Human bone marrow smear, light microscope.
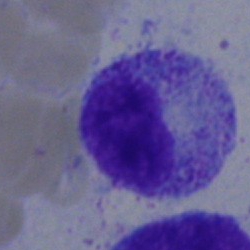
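Myelocyte, the central cell of a stained human bone marrow smear. First, the nucleus lies off-centre, toward the left. Next, purple granules are scattered through the cytoplasm on the right side, which is pale lavender between them. Finally, a paler, less granular zone sits in the cytoplasm just right of the nucleus.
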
